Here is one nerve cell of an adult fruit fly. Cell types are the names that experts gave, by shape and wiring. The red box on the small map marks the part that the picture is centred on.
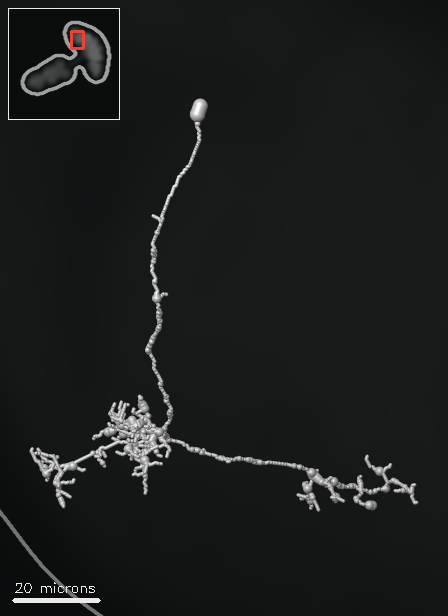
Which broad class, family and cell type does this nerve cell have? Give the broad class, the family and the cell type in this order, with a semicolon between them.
optic-lobe intrinsic neuron; TmY; TmY20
